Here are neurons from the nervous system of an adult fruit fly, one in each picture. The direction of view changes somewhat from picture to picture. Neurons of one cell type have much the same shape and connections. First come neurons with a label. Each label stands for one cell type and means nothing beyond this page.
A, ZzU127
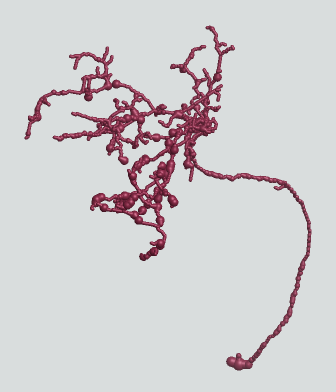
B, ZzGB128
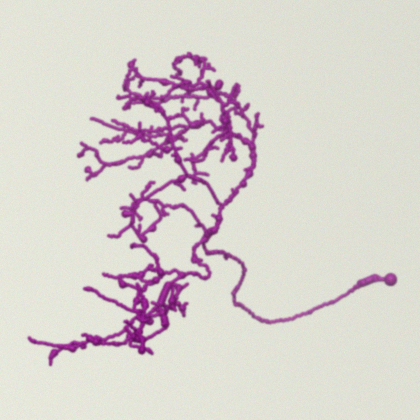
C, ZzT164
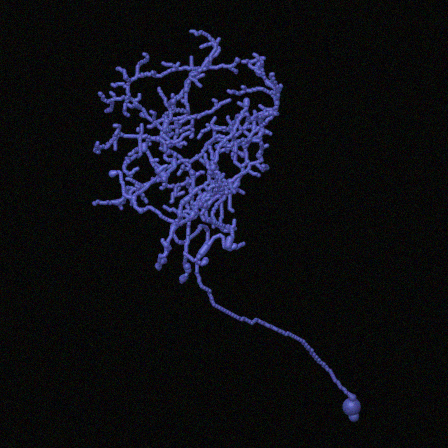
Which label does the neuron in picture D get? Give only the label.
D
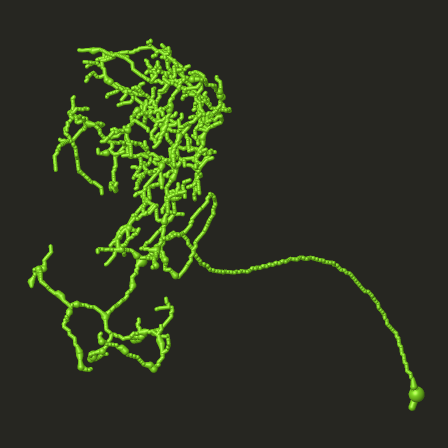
ZzT164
